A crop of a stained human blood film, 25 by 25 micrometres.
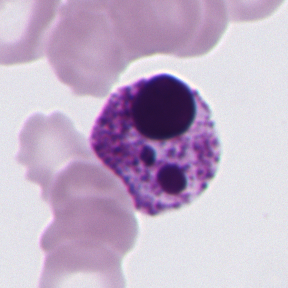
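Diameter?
About 12 micrometres.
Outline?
Roughly round, slightly angular and irregular; stacked red cells lie close beside the left edge.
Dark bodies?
Uniformly dense, no visible chromatin pattern, no nucleoli in any.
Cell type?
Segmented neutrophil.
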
